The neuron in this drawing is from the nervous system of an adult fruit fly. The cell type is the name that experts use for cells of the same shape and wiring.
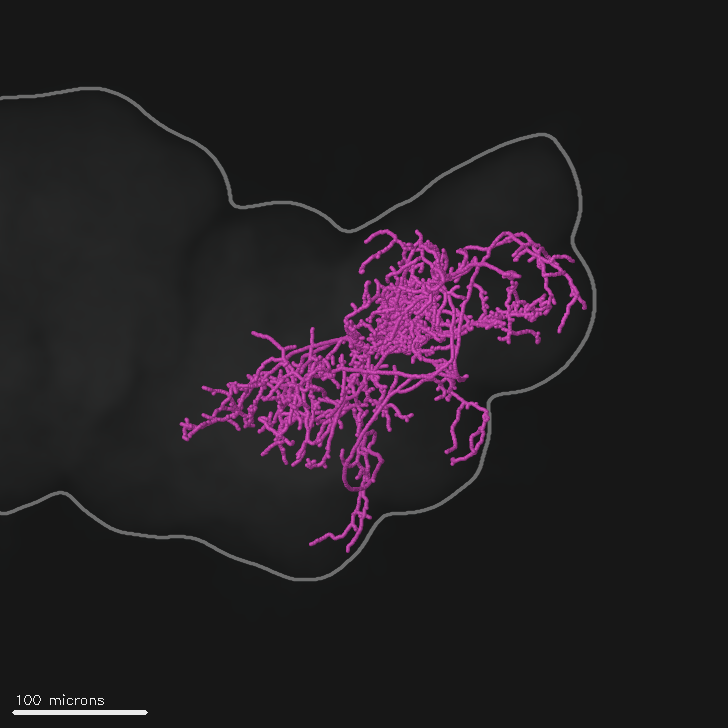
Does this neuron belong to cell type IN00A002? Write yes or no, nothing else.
yes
